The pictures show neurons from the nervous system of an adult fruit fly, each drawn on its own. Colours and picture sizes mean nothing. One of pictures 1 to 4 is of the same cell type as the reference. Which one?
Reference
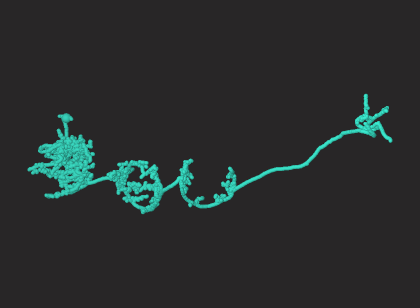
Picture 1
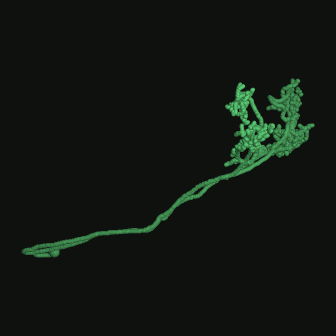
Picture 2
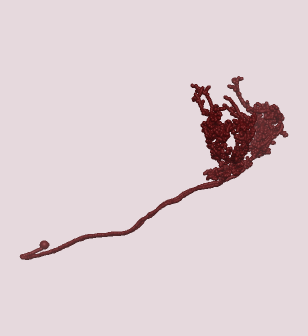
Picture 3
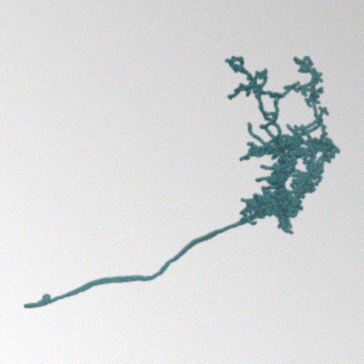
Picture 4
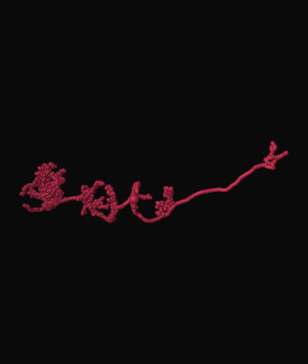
4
